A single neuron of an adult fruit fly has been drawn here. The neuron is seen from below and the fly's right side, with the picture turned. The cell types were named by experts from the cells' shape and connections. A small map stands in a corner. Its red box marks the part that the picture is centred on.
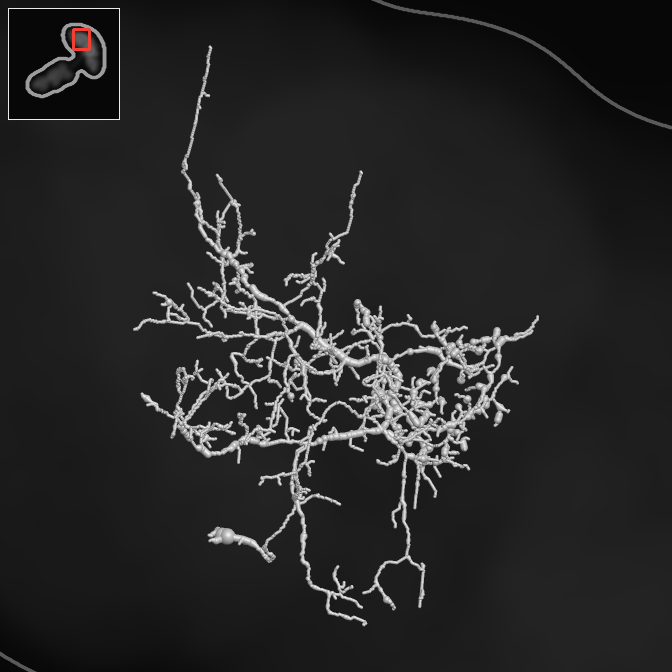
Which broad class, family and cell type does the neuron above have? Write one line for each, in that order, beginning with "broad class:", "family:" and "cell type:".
broad class: central-brain intrinsic neuron
family: hemilineage DM4_dorsal
cell type: SMP388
